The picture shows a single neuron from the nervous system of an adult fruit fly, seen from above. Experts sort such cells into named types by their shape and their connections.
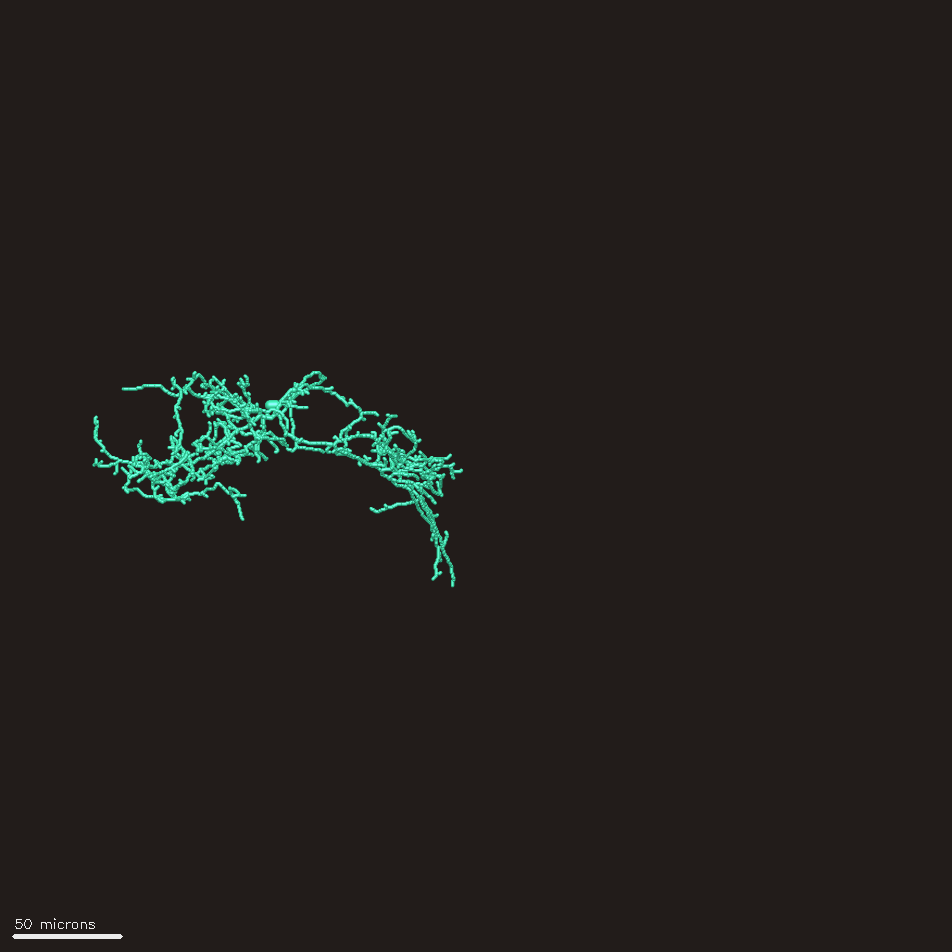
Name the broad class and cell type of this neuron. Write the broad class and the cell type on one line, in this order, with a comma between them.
central-brain intrinsic neuron, GNG670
